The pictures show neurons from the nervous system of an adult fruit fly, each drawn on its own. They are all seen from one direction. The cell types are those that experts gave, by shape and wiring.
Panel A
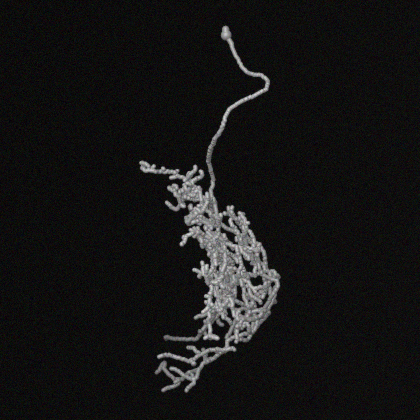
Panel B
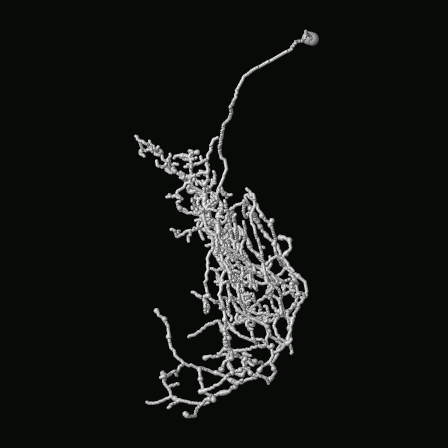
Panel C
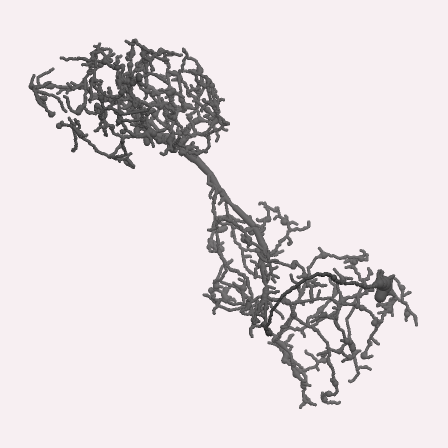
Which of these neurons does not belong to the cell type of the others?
Panel C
